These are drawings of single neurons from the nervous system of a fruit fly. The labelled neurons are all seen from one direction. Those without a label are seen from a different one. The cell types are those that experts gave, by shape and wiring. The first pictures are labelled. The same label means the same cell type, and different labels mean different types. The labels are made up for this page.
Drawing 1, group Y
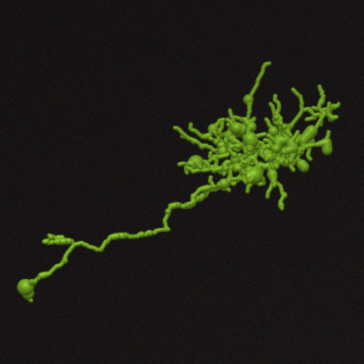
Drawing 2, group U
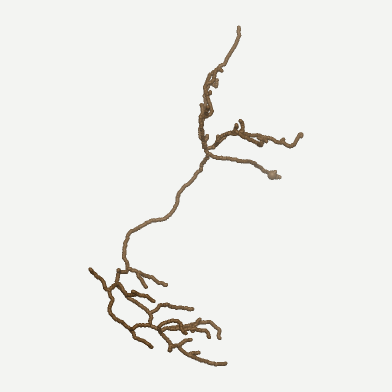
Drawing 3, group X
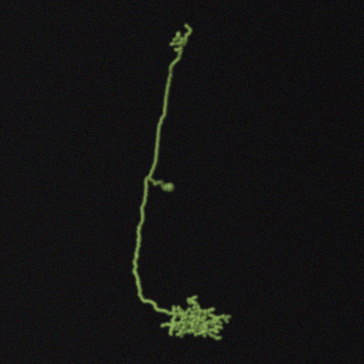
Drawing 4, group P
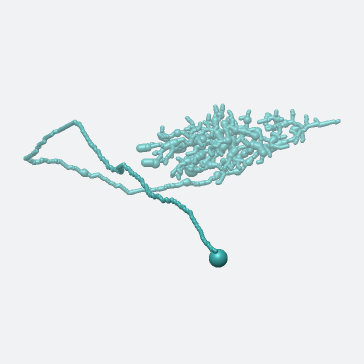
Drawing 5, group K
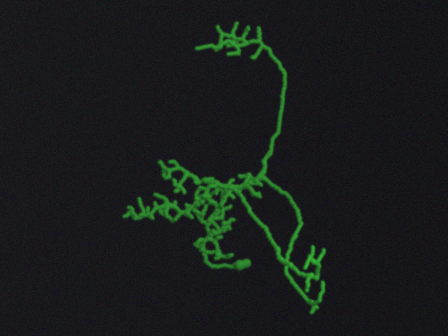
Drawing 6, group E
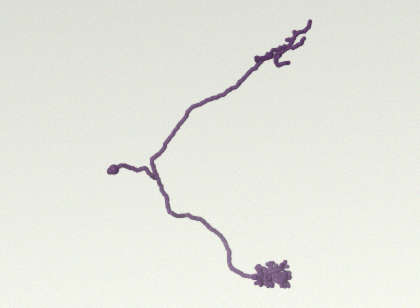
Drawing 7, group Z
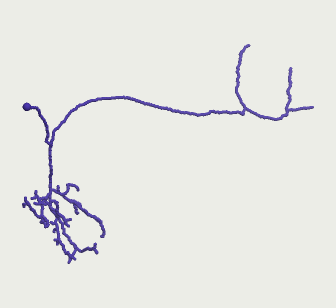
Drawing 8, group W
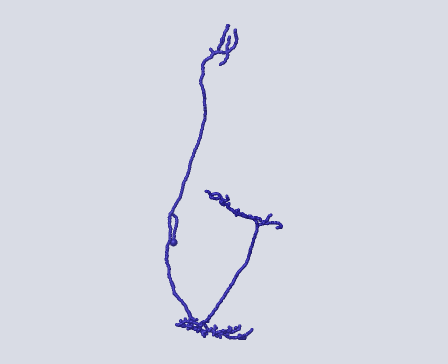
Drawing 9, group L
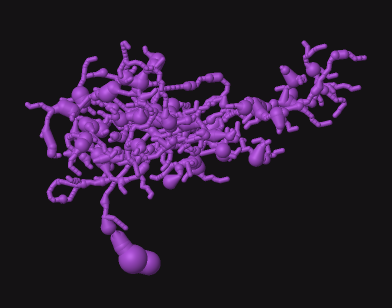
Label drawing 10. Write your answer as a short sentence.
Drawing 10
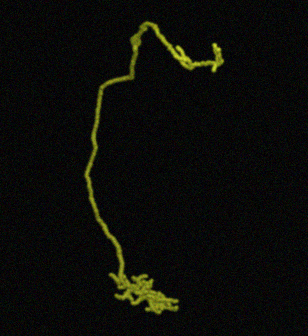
It belongs to group E.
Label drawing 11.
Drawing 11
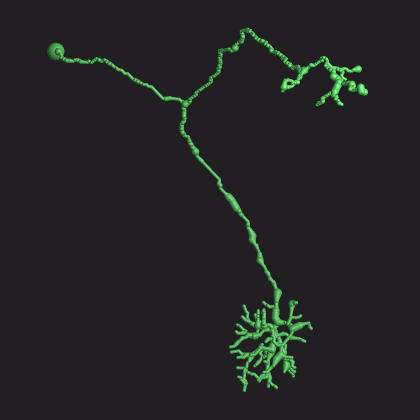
It belongs to group E.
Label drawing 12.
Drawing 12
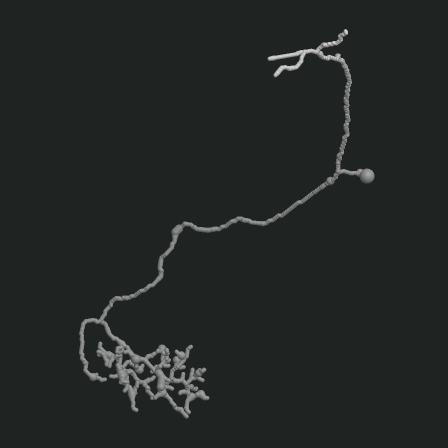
It belongs to group X.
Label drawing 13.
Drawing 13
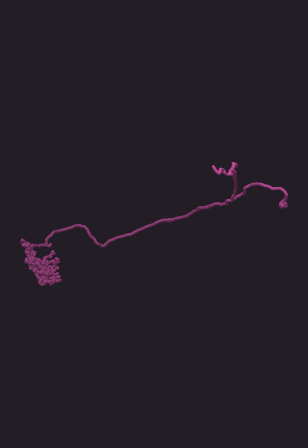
It belongs to group X.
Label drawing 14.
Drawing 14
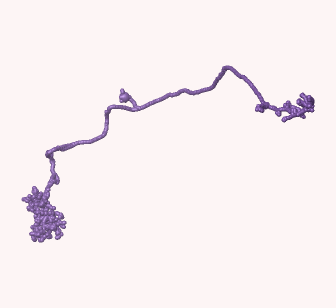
It belongs to group E.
